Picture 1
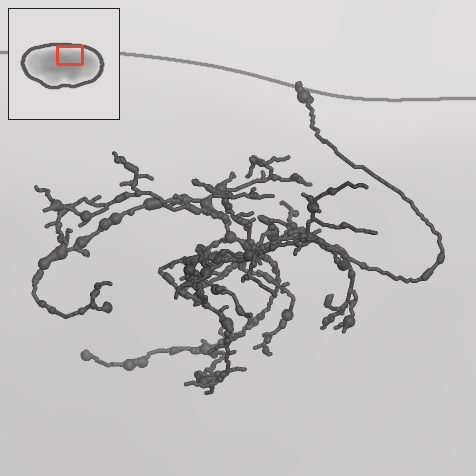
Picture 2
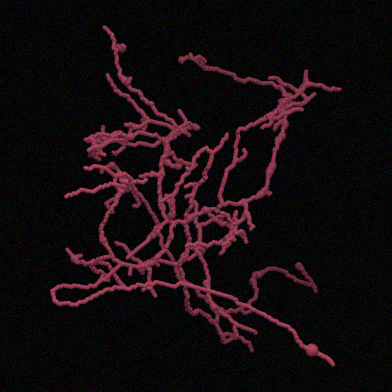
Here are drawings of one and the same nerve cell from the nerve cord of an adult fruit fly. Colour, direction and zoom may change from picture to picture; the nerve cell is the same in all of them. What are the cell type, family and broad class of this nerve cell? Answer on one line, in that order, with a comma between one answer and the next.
IN11B018, hemilineage 11B, nerve-cord intrinsic neuron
